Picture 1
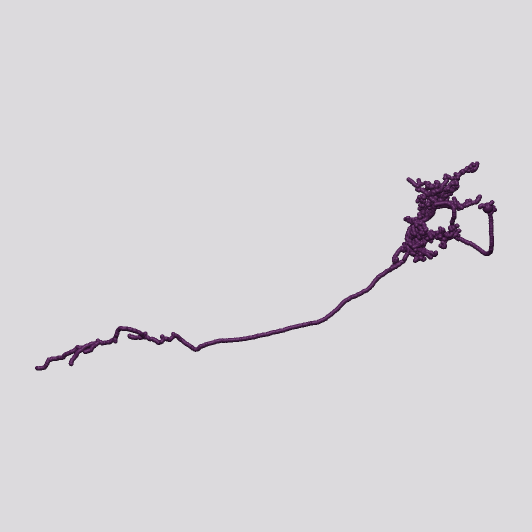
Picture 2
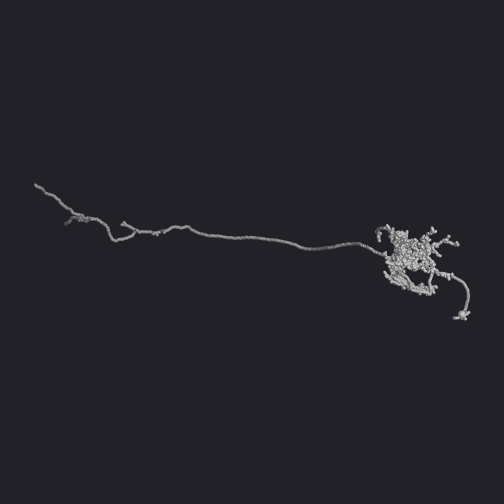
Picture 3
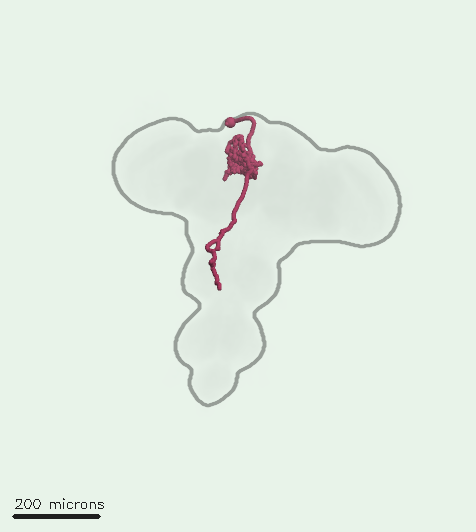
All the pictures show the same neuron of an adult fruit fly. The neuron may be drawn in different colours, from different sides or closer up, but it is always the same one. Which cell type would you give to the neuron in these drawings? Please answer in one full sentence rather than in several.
This neuron is typed as DNg64.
